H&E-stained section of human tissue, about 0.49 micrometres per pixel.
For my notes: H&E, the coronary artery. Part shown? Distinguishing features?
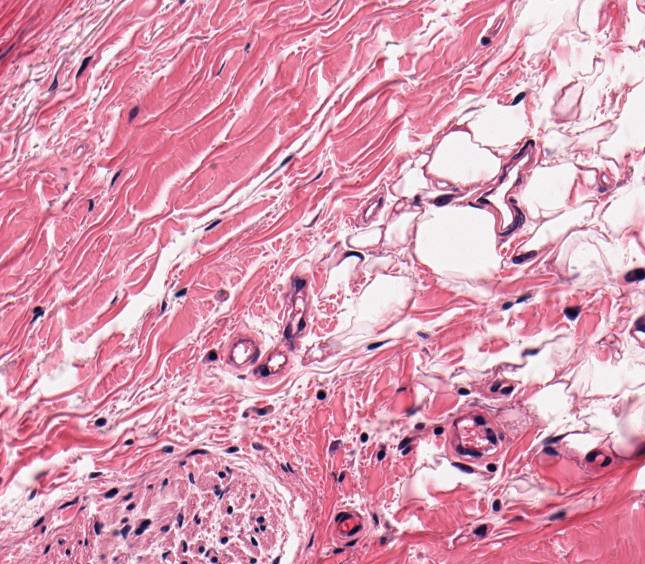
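I'd call this the tunica adventitia. Nuclei are sparse among the collagen, mostly slender, dark and spindle-shaped.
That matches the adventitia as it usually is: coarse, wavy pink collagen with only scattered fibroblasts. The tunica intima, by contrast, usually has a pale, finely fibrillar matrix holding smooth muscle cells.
No epithelium turns up anywhere, and the narrow white clefts between many bundles are just a retraction artefact.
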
